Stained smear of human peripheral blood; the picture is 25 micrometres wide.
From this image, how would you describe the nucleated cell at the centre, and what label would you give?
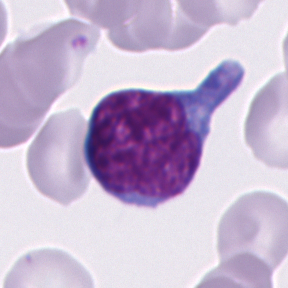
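Nearly the whole cell body is taken up by the nucleus, which is round in outline and about 10 micrometres across. The cytoplasm is pale blue and shows no visible granules. From the upper right of the cell, a single tail-like cytoplasmic projection extends outward. The cell is a typical lymphocyte.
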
